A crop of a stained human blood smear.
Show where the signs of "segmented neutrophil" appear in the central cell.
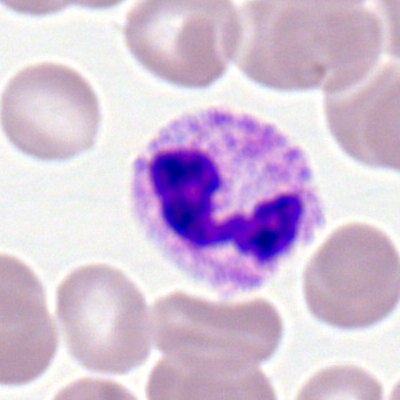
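What fits the segmented neutrophil best is the cytoplasm: it is plentiful, pale pinkish-lilac and filled with fine pinkish-purple granules.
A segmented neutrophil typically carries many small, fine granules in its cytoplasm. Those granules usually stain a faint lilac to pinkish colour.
Beyond that, the cell has a round, smooth outline, and its chromatin is dark purple and densely clumped.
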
